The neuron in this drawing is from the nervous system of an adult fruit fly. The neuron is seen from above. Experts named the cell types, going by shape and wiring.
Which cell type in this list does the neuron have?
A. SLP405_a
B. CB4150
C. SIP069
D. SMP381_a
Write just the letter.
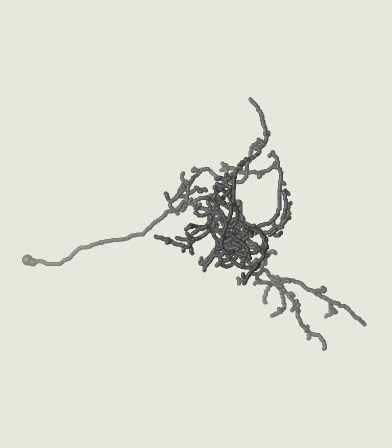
B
